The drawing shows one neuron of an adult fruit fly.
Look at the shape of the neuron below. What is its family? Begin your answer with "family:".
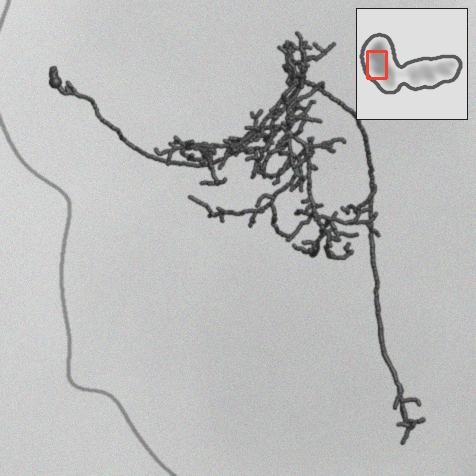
family: hemilineage ALl1_ventral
